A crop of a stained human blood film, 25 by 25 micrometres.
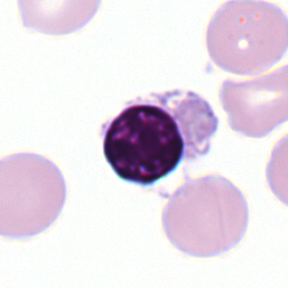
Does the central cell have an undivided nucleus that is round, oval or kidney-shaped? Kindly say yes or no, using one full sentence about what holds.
Yes, the nucleus of this cell is one compact round, oval or kidney-shaped mass.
